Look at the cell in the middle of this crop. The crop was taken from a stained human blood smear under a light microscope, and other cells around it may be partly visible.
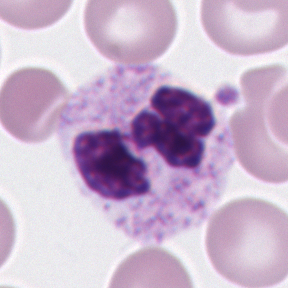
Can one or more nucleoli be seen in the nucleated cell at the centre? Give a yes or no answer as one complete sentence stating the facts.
No, the nucleus of this cell shows no visible nucleolus.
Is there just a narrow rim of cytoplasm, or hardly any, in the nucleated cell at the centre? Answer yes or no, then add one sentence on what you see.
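No. The cytoplasm is abundant and pale pink.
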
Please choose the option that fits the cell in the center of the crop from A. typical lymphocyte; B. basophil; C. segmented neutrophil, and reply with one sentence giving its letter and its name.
Option C is right, the centrally situated cell being a segmented neutrophil.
